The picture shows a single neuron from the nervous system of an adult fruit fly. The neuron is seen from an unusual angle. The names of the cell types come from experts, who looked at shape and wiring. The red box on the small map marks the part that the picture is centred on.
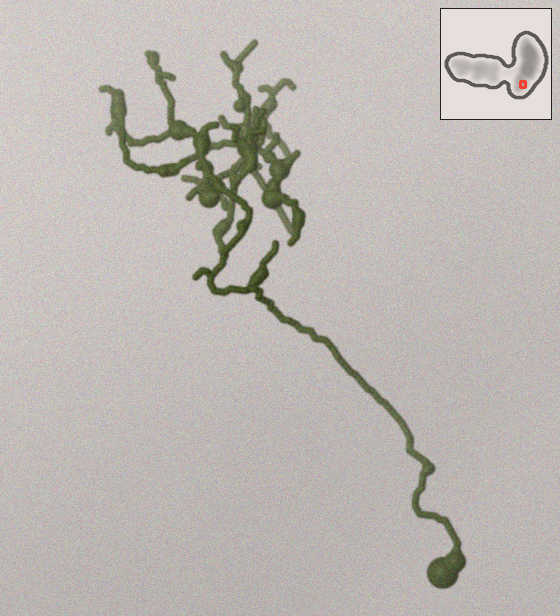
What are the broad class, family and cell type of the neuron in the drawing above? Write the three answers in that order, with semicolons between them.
optic-lobe intrinsic neuron; Cm; Cm4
